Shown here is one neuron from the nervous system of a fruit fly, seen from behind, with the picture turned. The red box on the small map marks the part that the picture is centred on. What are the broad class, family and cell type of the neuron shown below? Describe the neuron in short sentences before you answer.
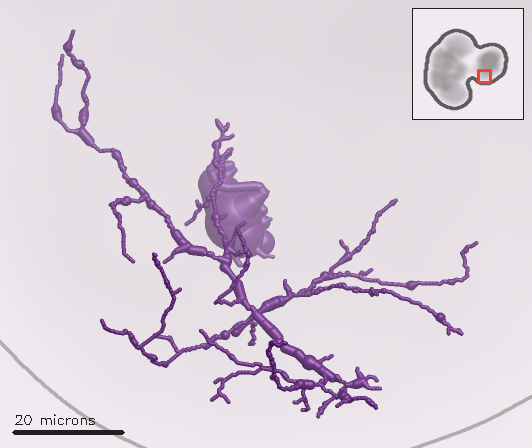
By the scale bar it is about 80 microns wide in this view. The picture shows dozens of branch ends. It is a motor neuron of the nerve cord. The family is hemilineage 15B. It is of cell type Acc. ti flexor MN.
